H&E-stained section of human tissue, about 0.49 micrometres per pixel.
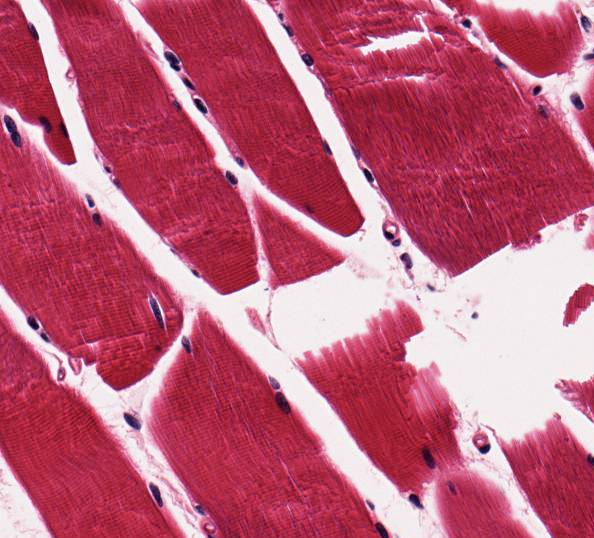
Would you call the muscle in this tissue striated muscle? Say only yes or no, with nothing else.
Yes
